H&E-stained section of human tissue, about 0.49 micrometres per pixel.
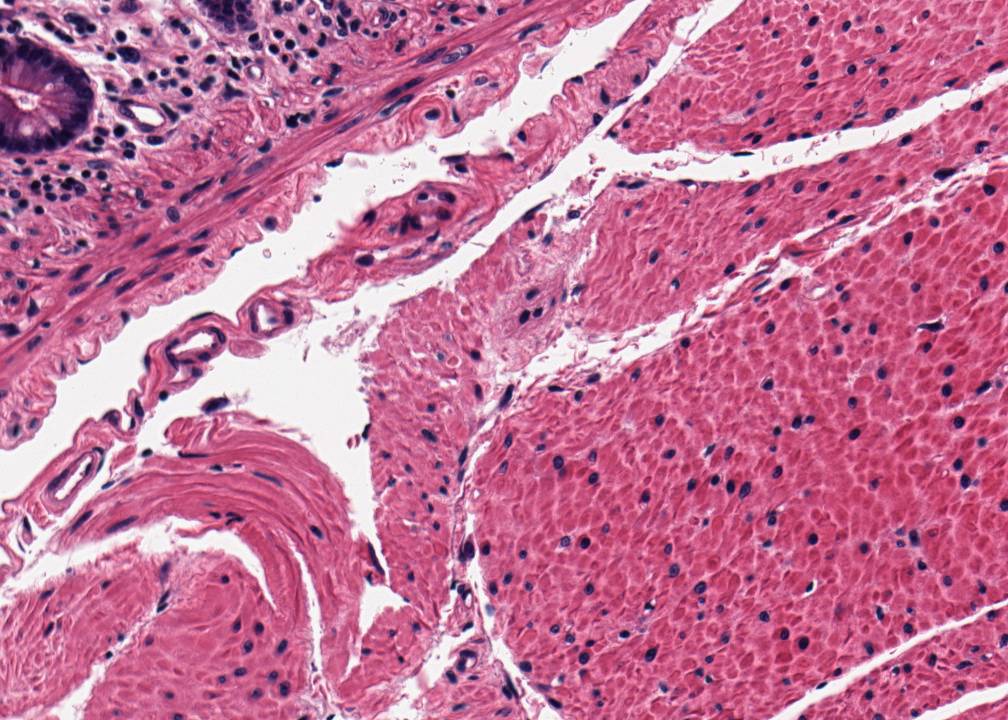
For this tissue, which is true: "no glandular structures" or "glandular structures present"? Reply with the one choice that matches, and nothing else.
Glandular structures present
